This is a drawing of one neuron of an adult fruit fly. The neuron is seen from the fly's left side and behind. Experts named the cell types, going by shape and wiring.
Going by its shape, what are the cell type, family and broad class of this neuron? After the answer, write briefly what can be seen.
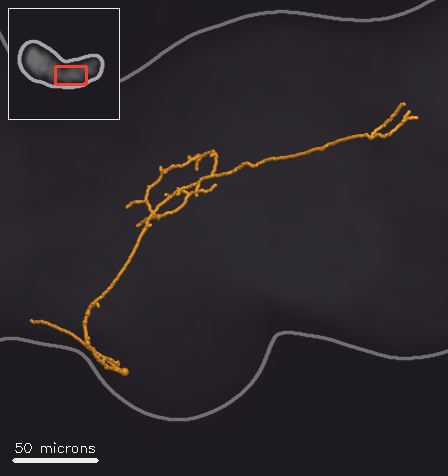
It is of cell type SNpp19. The name of its family is class mechanosensory proprioceptive. It is a sensory neuron entering the nerve cord. By the scale bar it is about 250 microns wide in this view. In this view it is wider than it is tall.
